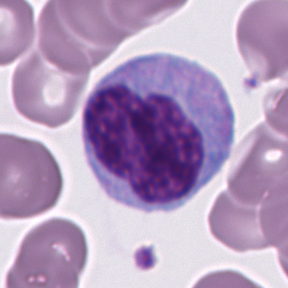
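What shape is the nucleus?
It is indented, which gives it a kidney-like shape.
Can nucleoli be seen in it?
No, none can be seen.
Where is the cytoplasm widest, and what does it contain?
Its widest rim is on the upper right side of the nucleus, and it shows no distinct granules.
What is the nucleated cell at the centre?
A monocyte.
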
